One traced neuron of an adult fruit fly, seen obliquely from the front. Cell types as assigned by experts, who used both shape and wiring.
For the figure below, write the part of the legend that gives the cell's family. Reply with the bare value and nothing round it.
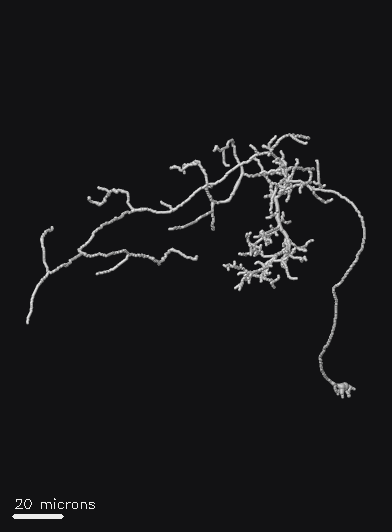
hemilineage 06A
